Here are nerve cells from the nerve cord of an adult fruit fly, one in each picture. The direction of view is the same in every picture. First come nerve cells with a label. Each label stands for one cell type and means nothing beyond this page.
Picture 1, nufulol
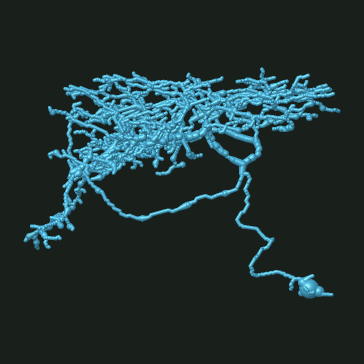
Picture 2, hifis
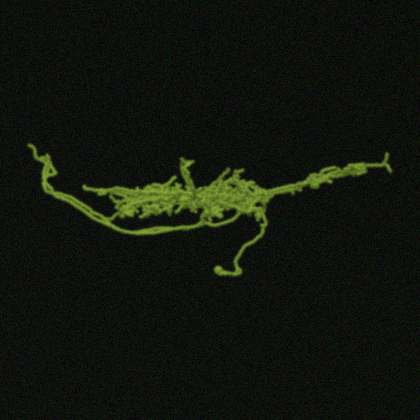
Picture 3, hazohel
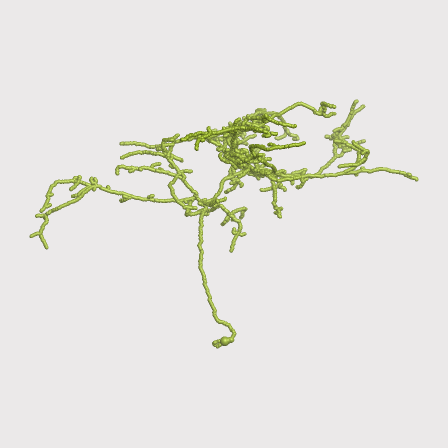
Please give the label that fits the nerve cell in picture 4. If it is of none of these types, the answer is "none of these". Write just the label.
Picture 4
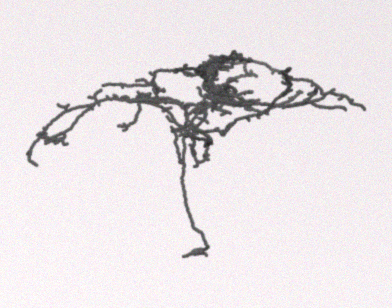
hazohel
